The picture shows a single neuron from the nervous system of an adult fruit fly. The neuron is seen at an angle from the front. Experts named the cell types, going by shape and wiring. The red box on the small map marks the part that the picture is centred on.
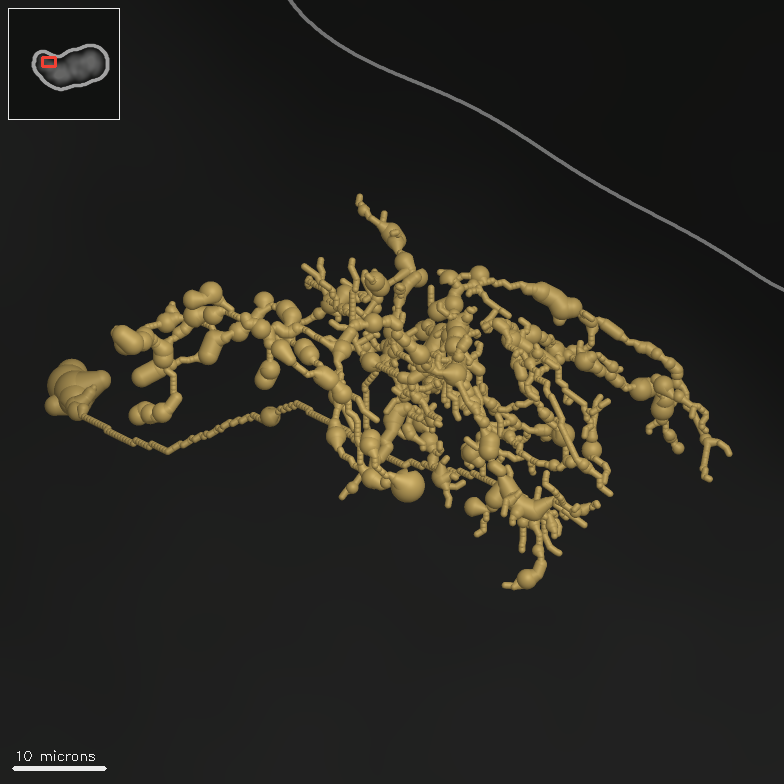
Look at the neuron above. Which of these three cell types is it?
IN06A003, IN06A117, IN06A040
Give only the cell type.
IN06A117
